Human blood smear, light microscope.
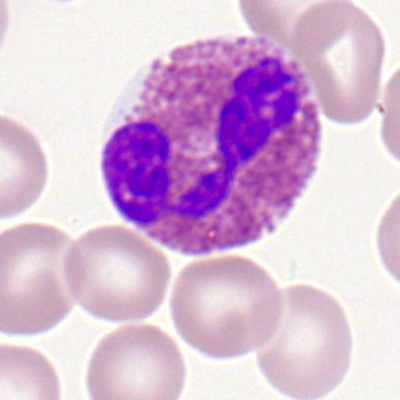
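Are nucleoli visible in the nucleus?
No.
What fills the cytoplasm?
Densely packed coarse orange-pink granules, round and fairly uniform in size; no vacuoles are seen.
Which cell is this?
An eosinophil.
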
